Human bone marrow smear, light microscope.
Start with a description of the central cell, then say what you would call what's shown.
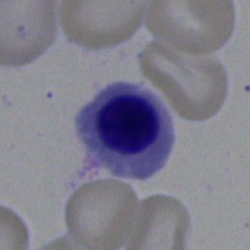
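Notice the outline first: it's irregular, with a rounded bulge on the left side. Chromatin is dense and a deep dark purple. The cytoplasm is pale lilac-blue, and its rim is wider on the left and below the nucleus than above it. It's an erythroblast.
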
